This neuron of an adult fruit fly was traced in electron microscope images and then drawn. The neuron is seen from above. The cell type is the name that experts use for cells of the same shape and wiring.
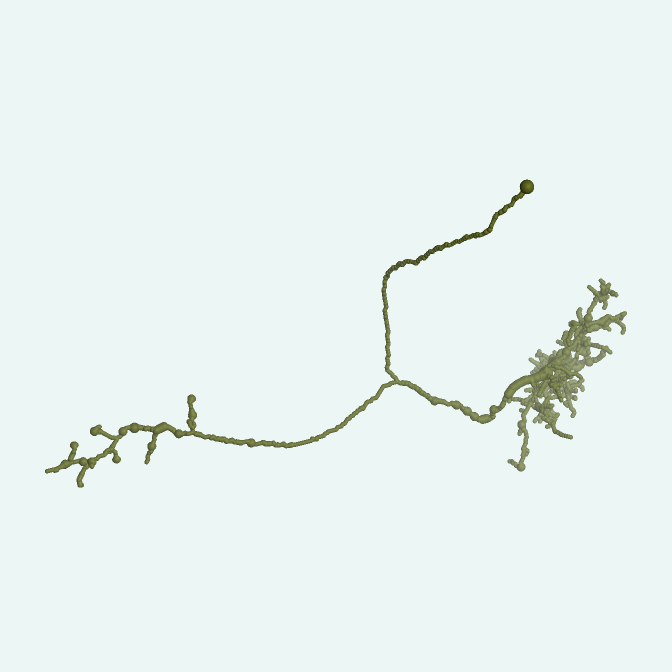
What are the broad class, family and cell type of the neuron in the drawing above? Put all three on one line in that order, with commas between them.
visual projection neuron, hemilineage VPNd1, LC22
